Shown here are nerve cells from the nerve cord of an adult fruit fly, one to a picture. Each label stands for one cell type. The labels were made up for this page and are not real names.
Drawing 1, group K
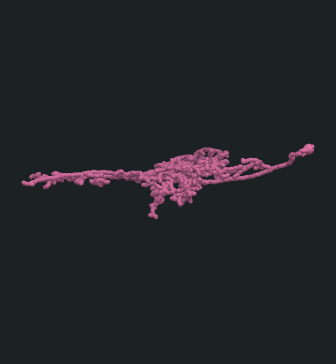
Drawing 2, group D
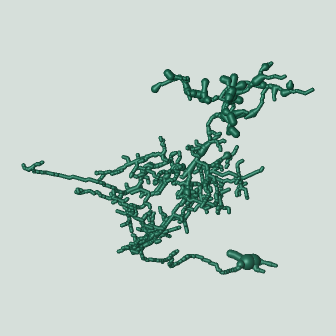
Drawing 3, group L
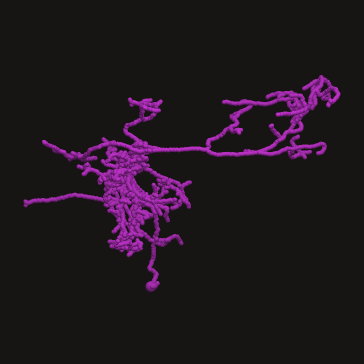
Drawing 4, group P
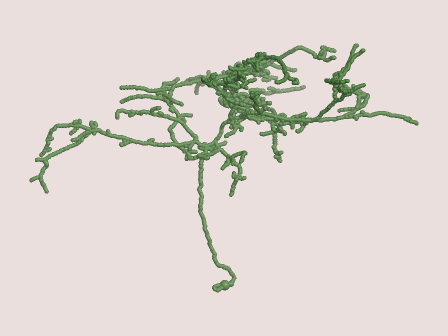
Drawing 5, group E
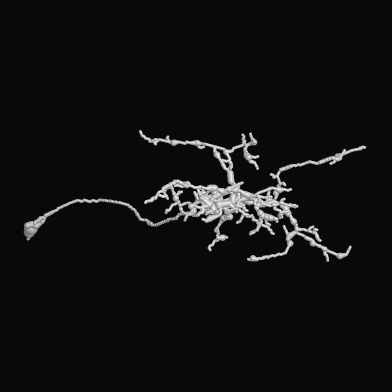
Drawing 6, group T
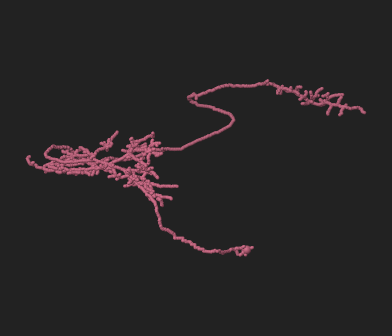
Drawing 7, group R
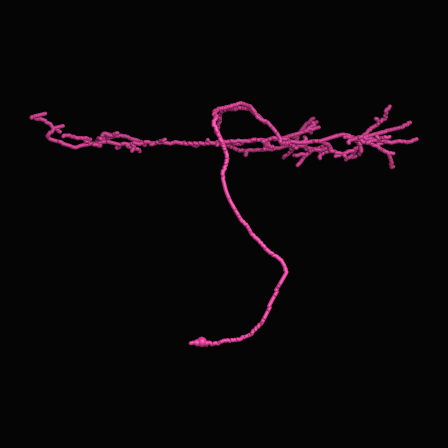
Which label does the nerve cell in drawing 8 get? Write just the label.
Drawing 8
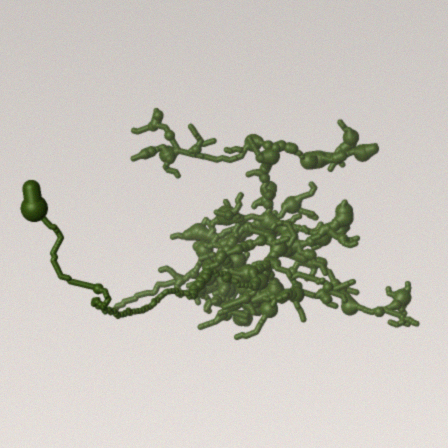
group E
